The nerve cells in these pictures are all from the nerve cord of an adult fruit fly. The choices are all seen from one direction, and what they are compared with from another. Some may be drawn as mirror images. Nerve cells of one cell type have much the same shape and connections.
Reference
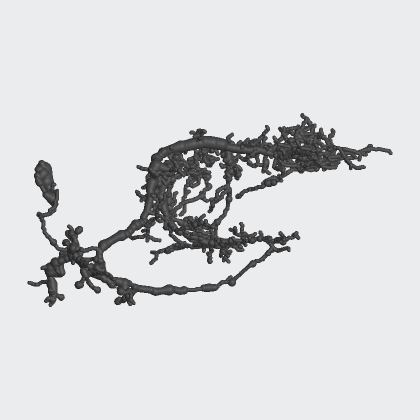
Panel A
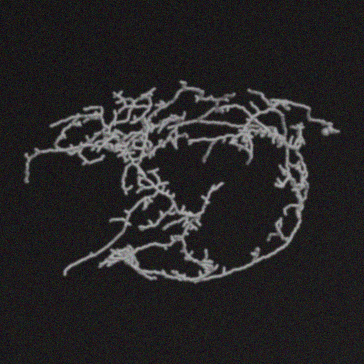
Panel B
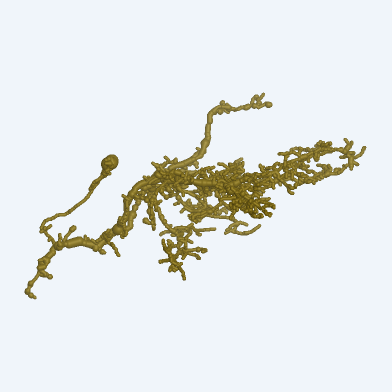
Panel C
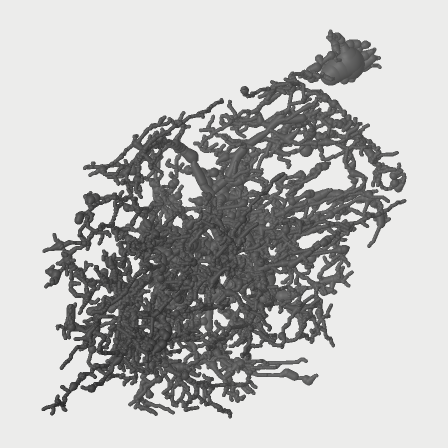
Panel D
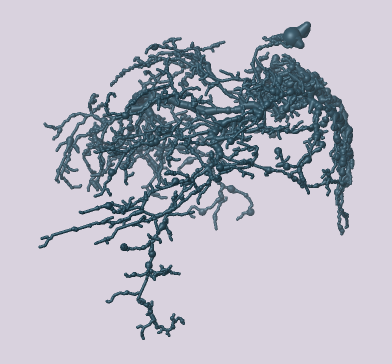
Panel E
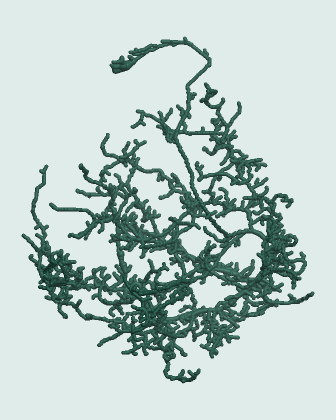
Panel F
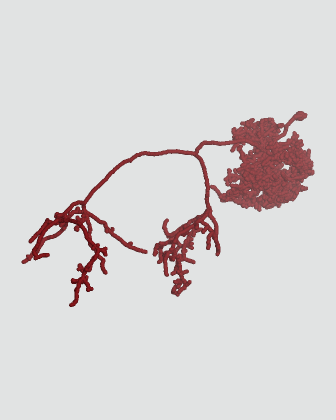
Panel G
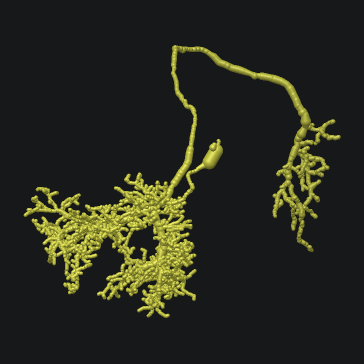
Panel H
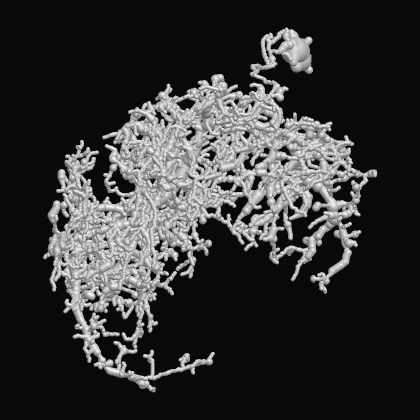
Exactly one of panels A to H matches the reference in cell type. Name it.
Panel B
